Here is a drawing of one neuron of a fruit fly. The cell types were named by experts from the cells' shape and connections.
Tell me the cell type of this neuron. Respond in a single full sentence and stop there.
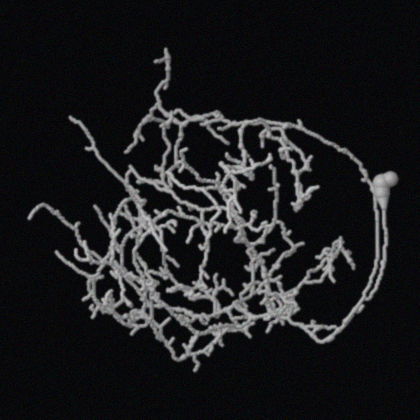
The type assigned to this neuron is AVLP300_a.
